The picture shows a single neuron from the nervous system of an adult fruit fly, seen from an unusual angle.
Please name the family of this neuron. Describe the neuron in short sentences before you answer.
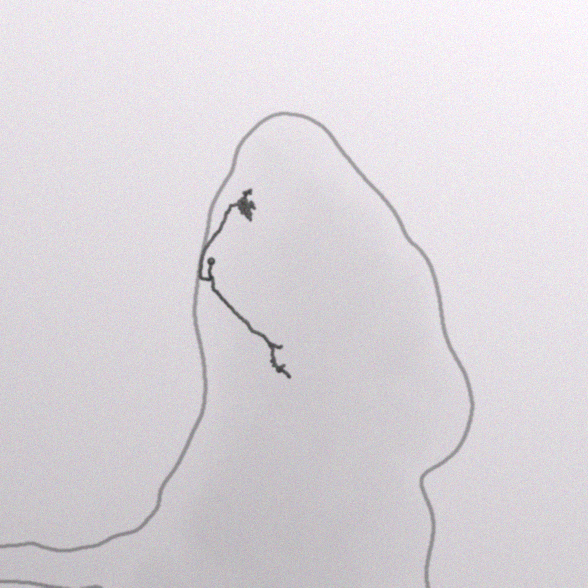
It lies in the brain. As drawn here it is taller than it is wide. It is a visual projection neuron. Its family is LPC.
